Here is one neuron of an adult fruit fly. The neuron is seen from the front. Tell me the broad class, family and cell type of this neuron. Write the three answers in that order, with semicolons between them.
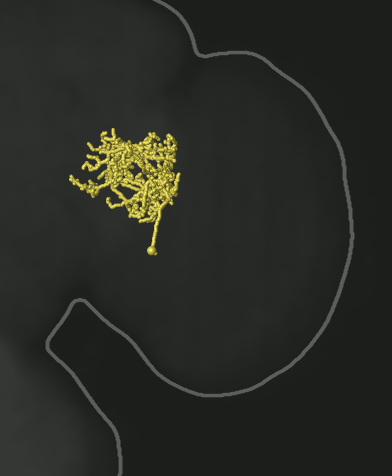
central-brain intrinsic neuron; hemilineage VLPl&p1_lateral; PVLP075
